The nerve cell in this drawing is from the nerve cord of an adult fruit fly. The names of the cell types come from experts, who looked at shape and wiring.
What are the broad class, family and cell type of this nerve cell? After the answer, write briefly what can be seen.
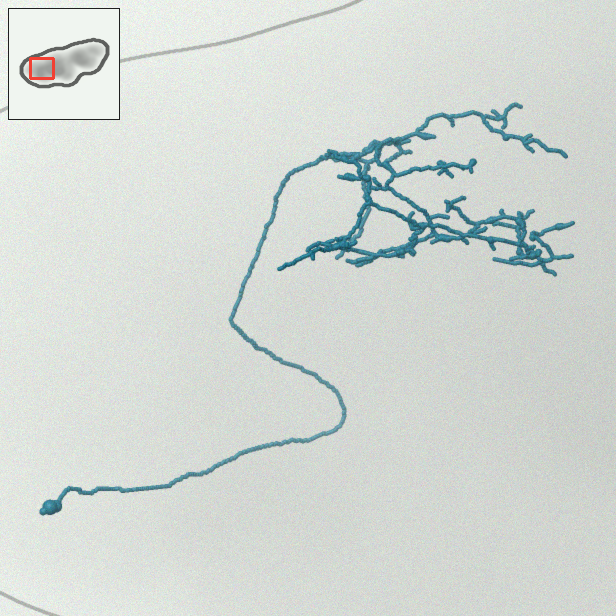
Its broad class is nerve-cord intrinsic neuron. The family is hemilineage 02A. The cell type is IN02A060. Dozens of branch ends can be seen. In this view it is wider than it is tall.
